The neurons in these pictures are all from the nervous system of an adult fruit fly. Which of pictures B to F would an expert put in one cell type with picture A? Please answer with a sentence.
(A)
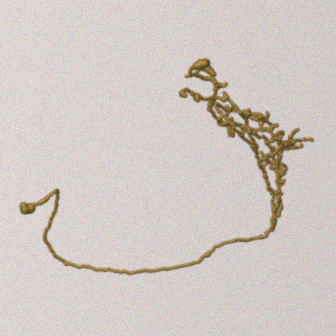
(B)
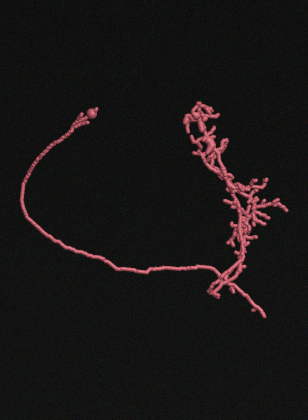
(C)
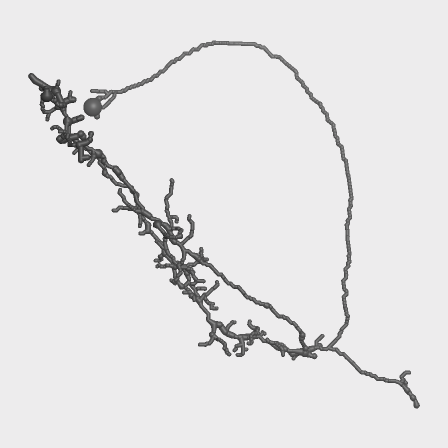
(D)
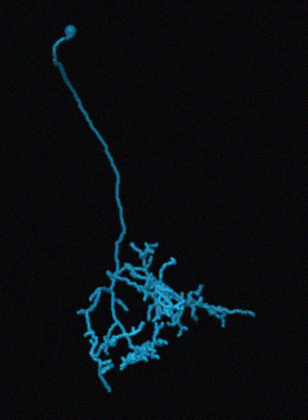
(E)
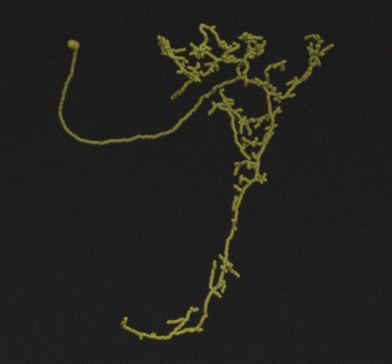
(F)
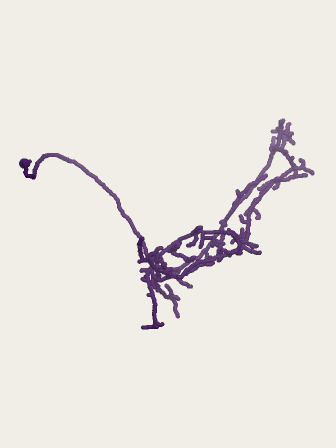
Picture B and picture C are of the same cell type.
